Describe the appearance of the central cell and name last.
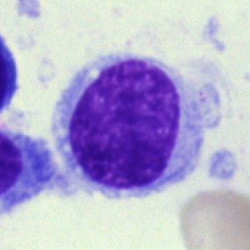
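Shape roughly round; border slightly uneven and fuzzy. Narrow rim of pale blue cytoplasm around the nucleus. No coarse granules in the cytoplasm. Parts of other nucleated cells at the left edge of the picture. Central cell: hairy cell.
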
